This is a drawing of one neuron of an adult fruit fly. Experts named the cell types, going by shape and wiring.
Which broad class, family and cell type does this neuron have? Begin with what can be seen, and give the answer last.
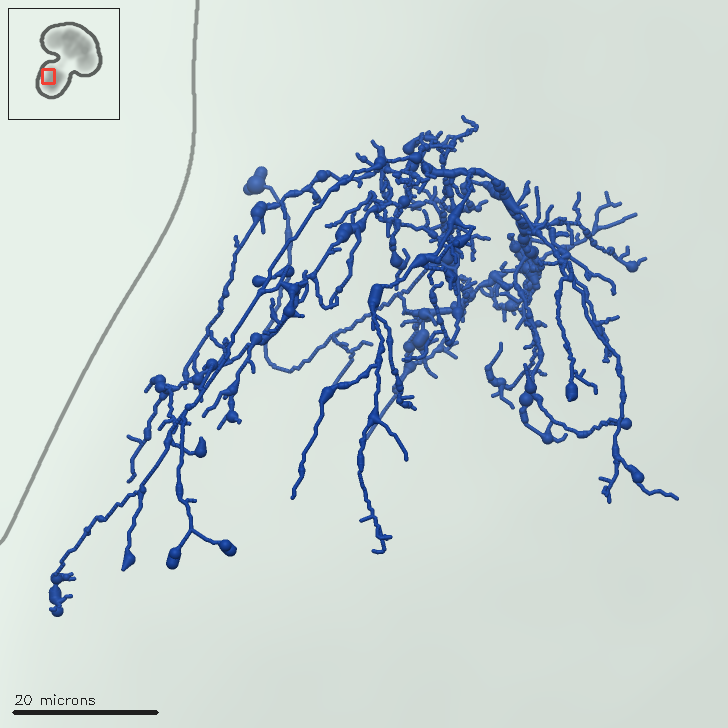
By the scale bar it is about 90 microns wide in this view. The picture shows more than a hundred branch ends. Its broad class is nerve-cord intrinsic neuron. Its family is hemilineage 08A. The cell type is IN08A032.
